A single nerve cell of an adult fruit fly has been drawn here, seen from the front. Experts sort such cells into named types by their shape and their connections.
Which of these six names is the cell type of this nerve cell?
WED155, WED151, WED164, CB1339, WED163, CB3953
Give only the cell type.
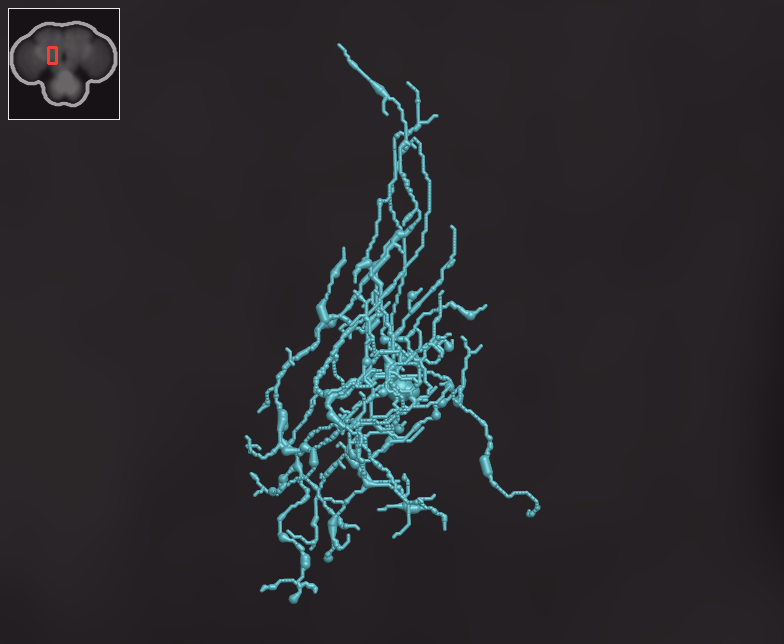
WED151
